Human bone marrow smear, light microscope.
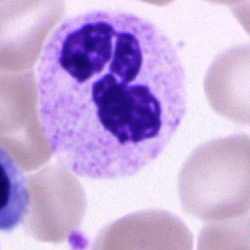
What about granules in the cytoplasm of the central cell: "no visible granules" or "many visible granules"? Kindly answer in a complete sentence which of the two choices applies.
Many granules are visible within its cytoplasm.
